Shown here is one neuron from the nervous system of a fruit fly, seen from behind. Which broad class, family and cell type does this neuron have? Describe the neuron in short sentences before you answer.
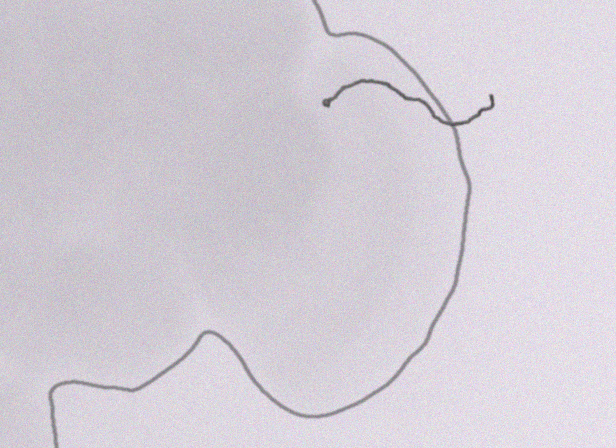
As drawn here it is more than twice as wide as it is tall. This is a photoreceptor or other optic-lobe sensory neuron. Its family is called class visual. The cell type is R7d.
